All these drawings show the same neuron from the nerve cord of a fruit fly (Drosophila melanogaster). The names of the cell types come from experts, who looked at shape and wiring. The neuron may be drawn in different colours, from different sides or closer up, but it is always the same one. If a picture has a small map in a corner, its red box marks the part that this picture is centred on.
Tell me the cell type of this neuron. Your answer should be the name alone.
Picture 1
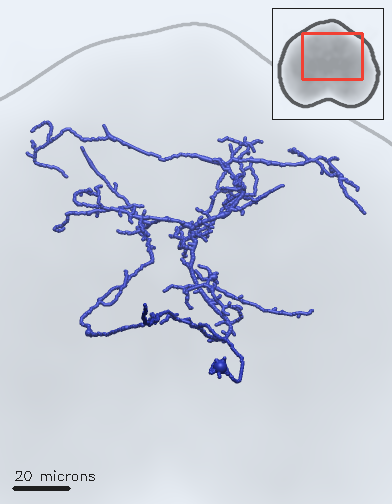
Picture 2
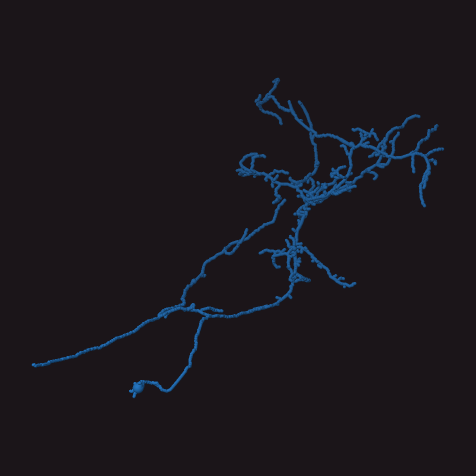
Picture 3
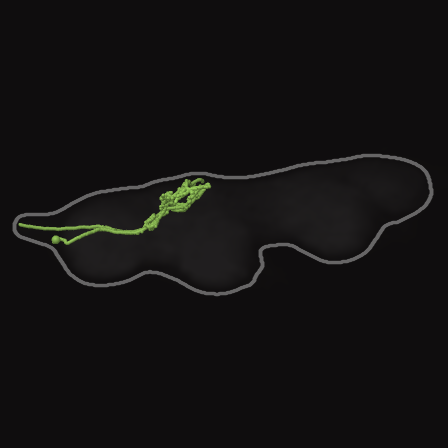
AN08B047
